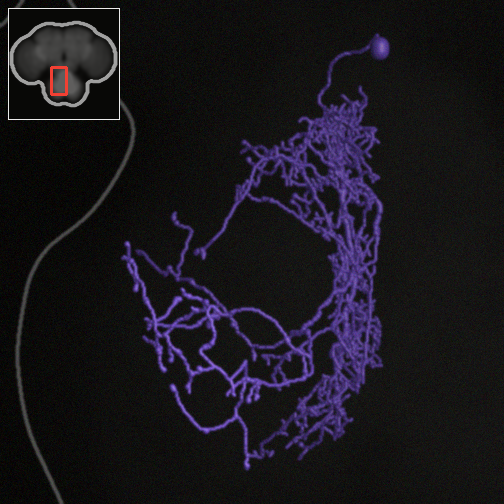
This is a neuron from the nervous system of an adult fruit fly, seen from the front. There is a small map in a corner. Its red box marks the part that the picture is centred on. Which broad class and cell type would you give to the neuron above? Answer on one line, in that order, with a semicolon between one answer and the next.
nerve-cord intrinsic neuron; INXXX143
